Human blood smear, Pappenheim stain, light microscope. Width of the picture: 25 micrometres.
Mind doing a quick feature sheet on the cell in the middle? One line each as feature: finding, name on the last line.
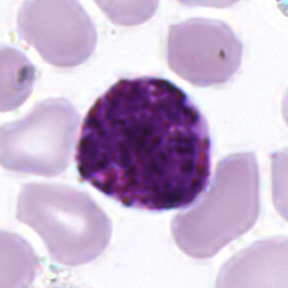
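Outline: roughly round
Granules: coarse, dark purple, densely packed
Nucleus: outline untraceable beneath overlying granules
Granule extent: right out to the cell edge
Diameter: about 12 micrometres
Size against red cell: about 1.75 times as wide as a whole red cell in the picture
Name: basophil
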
